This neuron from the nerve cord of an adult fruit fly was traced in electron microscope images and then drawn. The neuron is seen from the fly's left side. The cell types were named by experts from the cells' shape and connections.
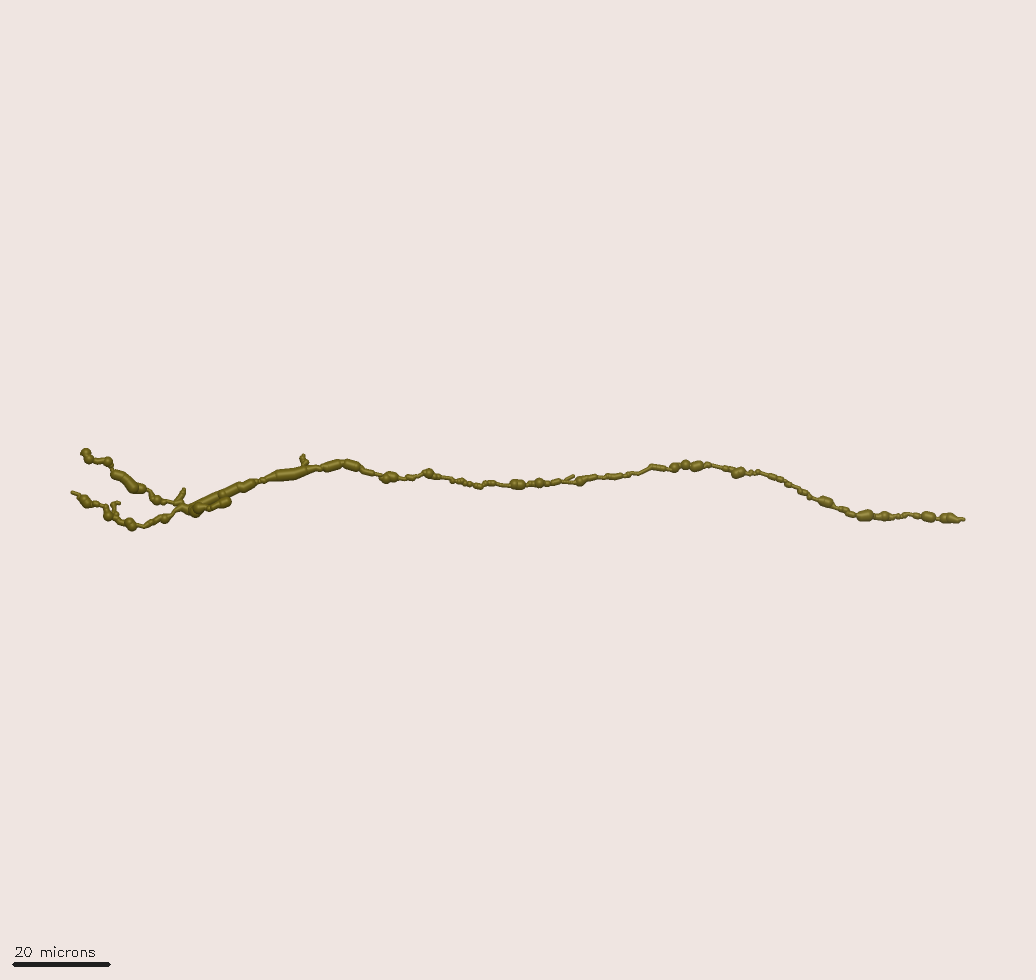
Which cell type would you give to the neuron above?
SNpp57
